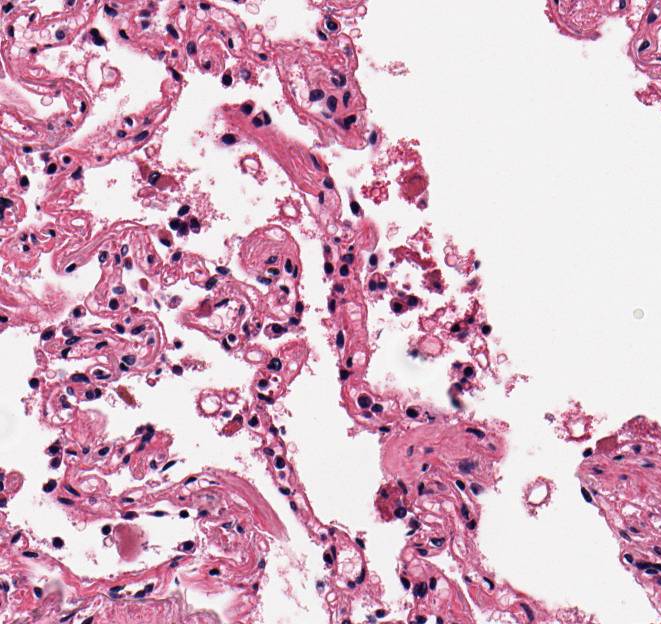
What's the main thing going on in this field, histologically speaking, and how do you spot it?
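Mainly alveolus. Thin, branching pink walls form a lace-like network around many open spaces; large empty space at upper right.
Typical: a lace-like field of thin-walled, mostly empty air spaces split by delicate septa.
Wall nuclei mostly small, dark, elongated, set in pink fibrous material.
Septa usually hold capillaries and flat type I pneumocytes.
Loose clusters of detached cells and granular pink debris lie in spaces just right of centre, bordering the large empty area. No glands, fat cells or cartilage.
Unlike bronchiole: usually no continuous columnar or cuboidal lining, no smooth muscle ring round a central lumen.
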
